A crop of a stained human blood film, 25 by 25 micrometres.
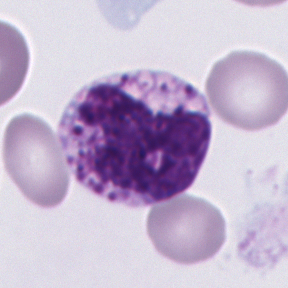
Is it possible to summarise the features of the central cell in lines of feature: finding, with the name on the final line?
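Size: about 13 micrometres across
Nucleus: fills most of the cell; irregular, lumpy outline
Chromatin: dark purple, coarsely clumped
Granules: coarse, dark purple, scattered through the cytoplasm, some also lying over the nucleus
Name: basophil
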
